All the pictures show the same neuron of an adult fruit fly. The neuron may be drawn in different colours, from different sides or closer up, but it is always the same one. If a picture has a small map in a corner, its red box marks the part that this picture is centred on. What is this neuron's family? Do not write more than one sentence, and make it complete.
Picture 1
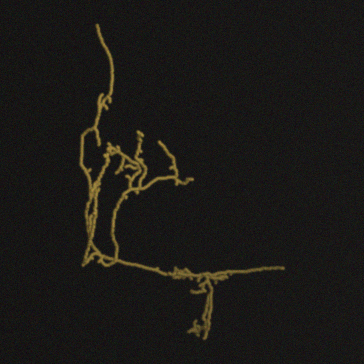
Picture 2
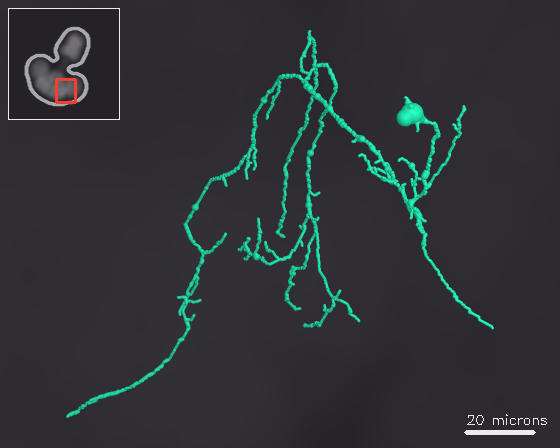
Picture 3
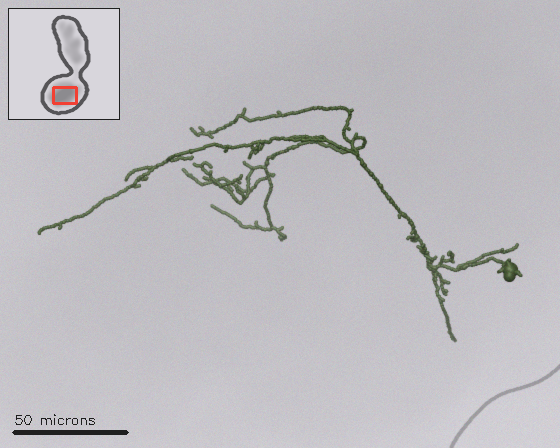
Belonging to family Lat is this neuron.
